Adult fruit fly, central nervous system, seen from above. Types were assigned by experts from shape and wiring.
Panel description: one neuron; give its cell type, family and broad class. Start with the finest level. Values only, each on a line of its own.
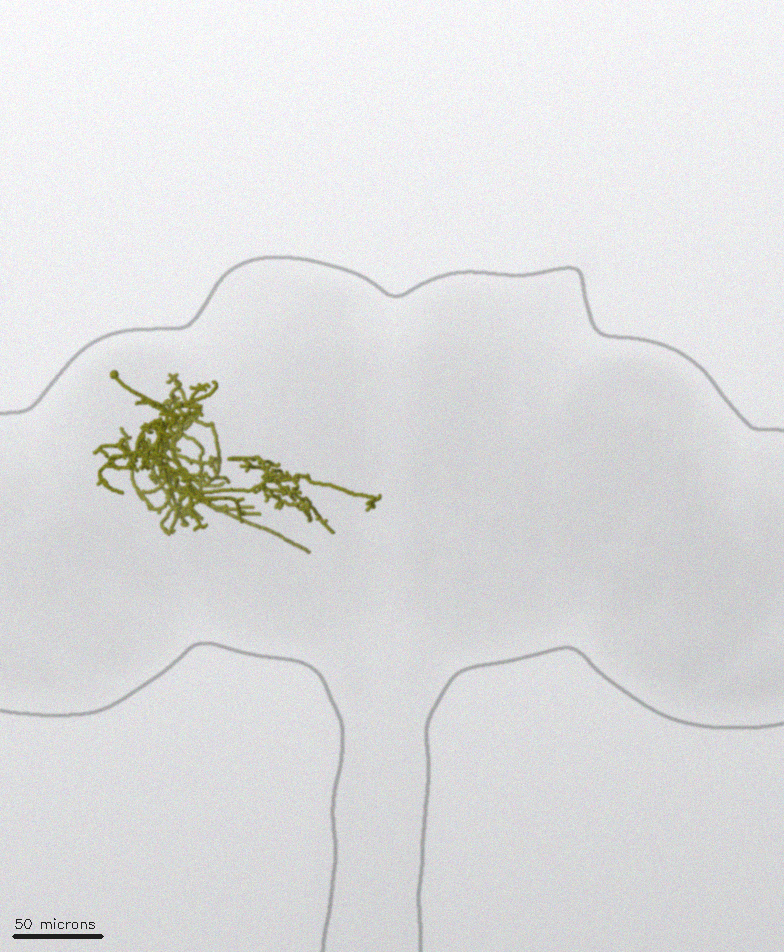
CL022_a
hemilineage VLPd1
central-brain intrinsic neuron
